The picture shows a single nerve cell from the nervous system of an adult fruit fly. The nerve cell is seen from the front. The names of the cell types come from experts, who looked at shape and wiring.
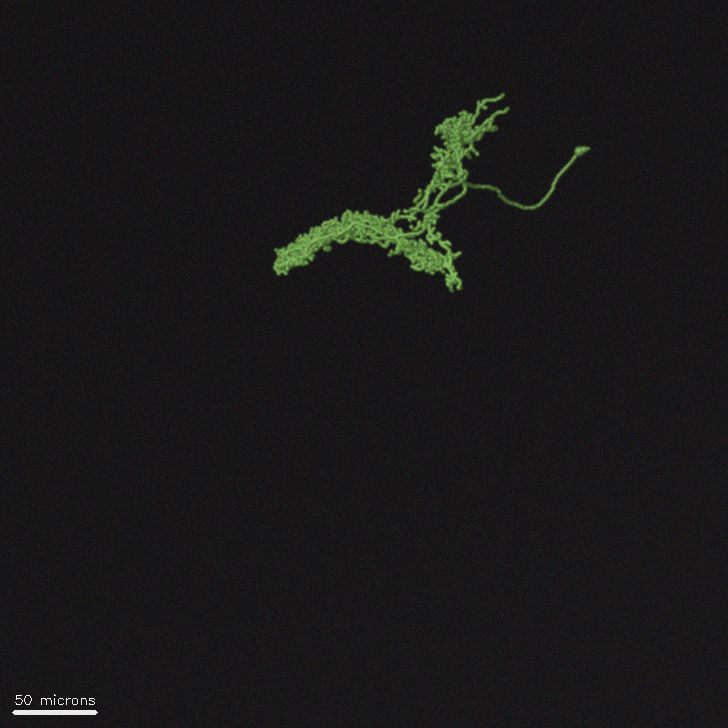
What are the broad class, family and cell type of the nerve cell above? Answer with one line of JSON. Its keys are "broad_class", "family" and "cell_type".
{"broad_class": "central-brain intrinsic neuron", "family": "hemilineage DL1_dorsal", "cell_type": "FB6H"}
